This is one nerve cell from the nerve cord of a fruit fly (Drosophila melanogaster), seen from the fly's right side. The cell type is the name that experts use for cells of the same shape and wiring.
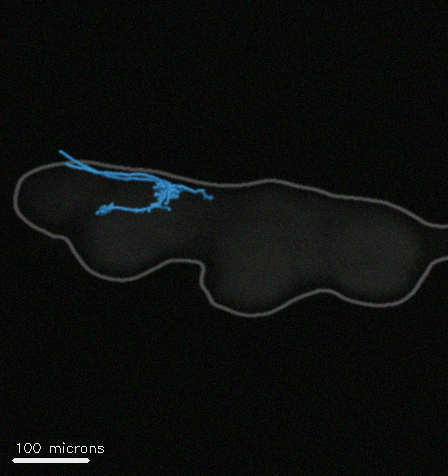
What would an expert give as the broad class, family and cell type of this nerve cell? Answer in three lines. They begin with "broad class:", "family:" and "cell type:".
broad class: efferent neuron of the nerve cord
family: hemilineage 00B
cell type: EN00B025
